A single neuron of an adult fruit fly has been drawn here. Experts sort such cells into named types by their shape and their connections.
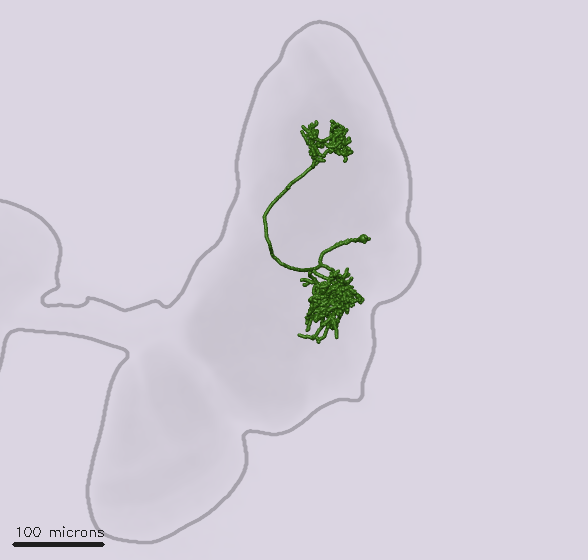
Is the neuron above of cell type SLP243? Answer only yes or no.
yes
